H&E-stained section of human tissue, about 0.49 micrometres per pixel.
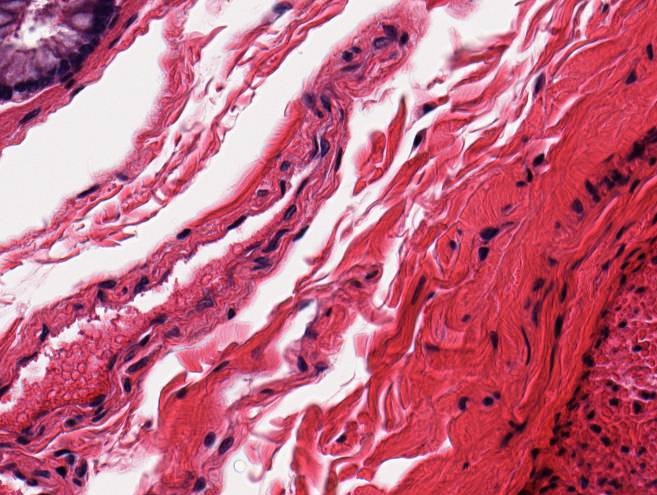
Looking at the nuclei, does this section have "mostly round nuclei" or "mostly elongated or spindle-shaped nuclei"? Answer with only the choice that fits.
Mostly elongated or spindle-shaped nuclei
